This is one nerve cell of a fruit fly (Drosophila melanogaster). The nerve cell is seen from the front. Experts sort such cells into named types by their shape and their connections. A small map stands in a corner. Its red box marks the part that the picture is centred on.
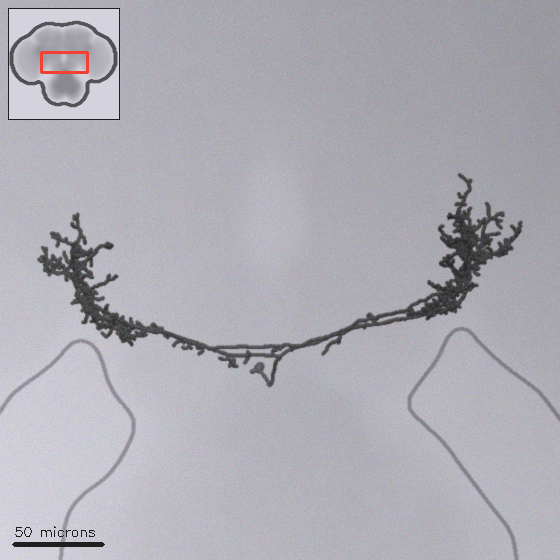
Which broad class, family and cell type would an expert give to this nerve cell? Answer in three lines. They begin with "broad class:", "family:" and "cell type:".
broad class: central-brain intrinsic neuron
family: hemilineage LB0
cell type: WED189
